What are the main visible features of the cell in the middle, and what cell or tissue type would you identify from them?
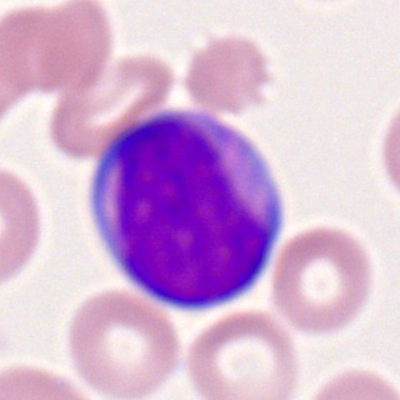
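Smooth and roughly oval in outline, the cell is almost entirely filled by its nucleus. The chromatin stains dark purple and appears dense. No granules are visible in the cytoplasm. The cell is a myeloblast.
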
